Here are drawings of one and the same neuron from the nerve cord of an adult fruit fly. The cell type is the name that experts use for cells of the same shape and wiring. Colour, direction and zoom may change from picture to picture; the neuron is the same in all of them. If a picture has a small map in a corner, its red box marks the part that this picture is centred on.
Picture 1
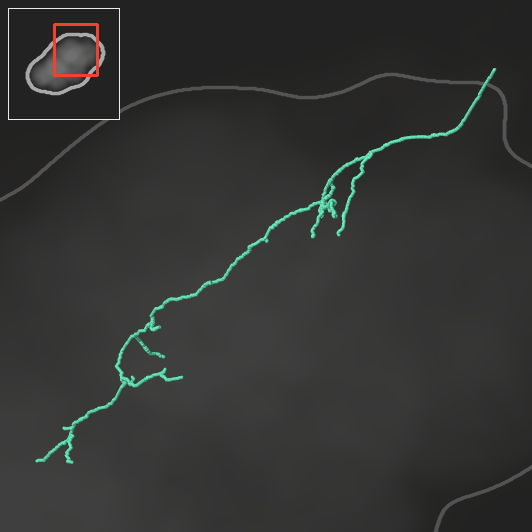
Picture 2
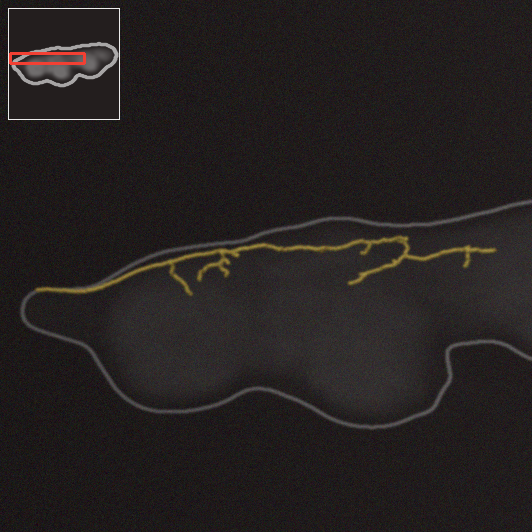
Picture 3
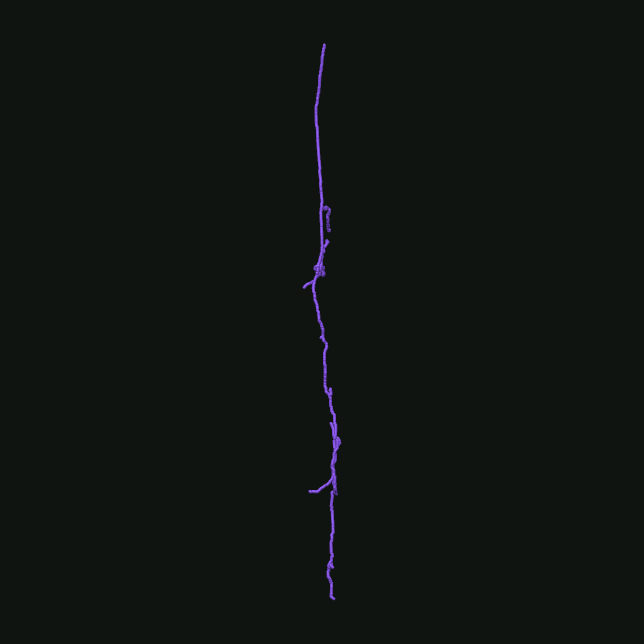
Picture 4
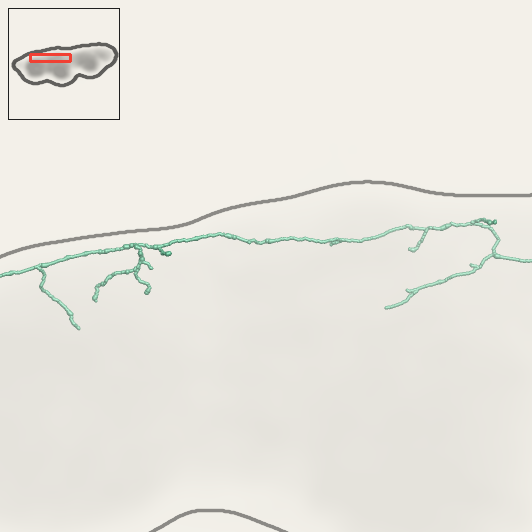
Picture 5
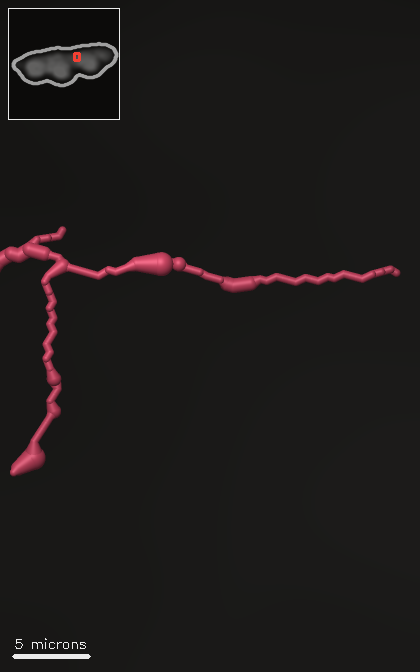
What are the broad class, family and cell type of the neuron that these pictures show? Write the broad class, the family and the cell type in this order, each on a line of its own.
descending neuron
hemilineage LB12
DNge017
